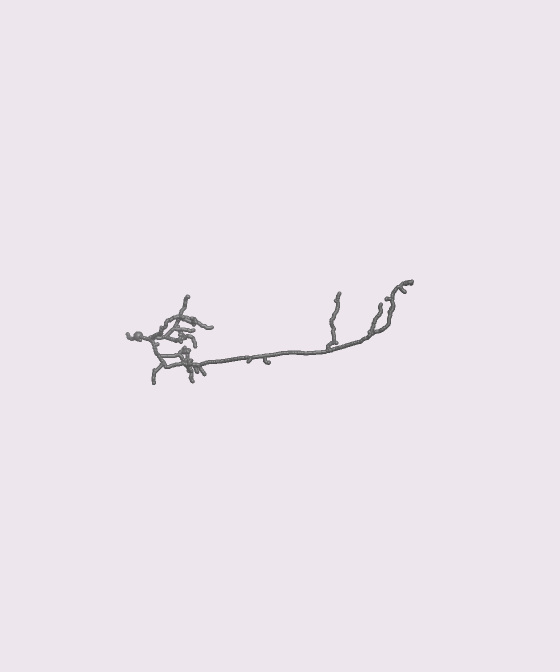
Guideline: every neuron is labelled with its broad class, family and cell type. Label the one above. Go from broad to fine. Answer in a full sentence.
A sensory neuron entering the nerve cord of class mechanosensory proprioceptive, type SNpp31.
